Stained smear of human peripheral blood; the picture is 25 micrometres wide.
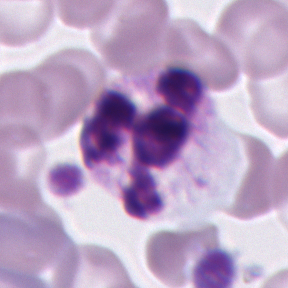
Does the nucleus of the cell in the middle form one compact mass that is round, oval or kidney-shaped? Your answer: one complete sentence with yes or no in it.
No, into separate lobes the nucleus of the cell is divided.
